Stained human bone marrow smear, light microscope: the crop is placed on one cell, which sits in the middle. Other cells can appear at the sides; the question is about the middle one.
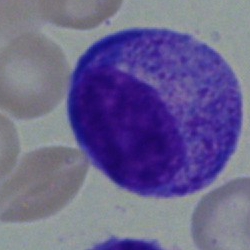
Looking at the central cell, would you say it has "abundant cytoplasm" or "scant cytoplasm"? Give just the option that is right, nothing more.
Abundant cytoplasm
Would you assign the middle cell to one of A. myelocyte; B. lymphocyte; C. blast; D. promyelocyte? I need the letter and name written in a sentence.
In this crop the middle cell is a promyelocyte, so option D is the correct answer.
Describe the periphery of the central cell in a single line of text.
In short, the margin is smooth with no projections at all.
